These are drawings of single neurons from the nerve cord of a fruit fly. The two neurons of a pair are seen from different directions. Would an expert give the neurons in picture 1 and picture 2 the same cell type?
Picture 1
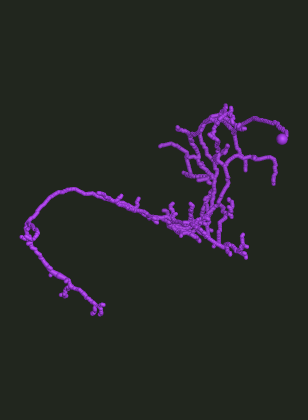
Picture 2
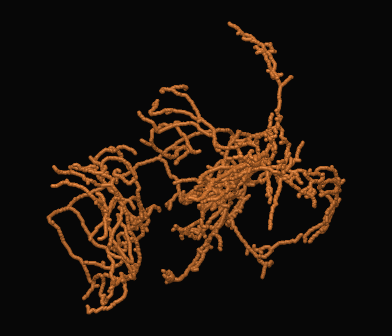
no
